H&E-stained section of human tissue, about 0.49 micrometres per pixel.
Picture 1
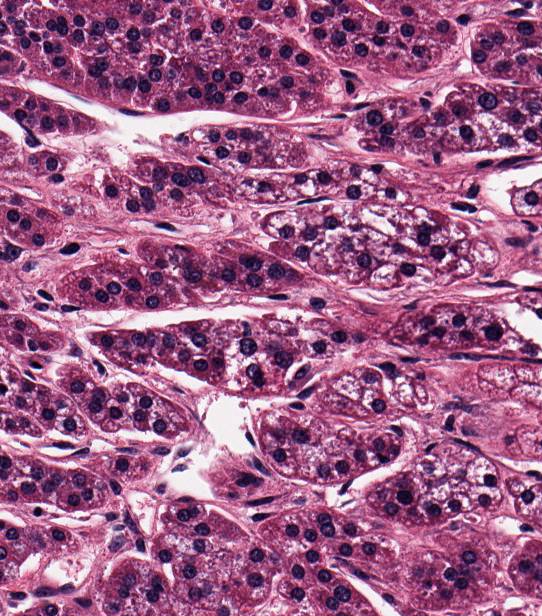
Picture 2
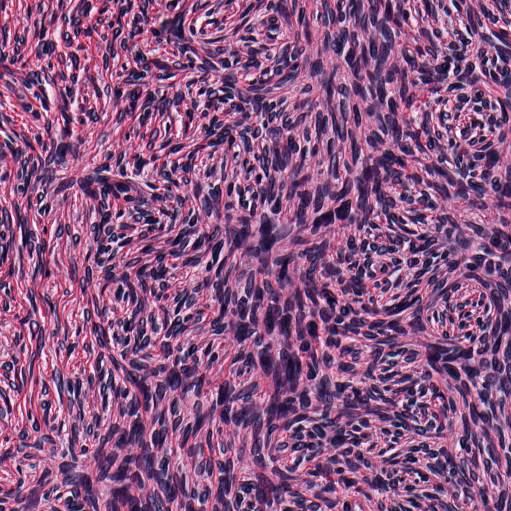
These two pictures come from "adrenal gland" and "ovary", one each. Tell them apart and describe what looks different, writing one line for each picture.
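Picture 1 – adrenal gland. Most cells have a single round, dark nucleus sitting near the centre of the cell.
Picture 2 – ovary. Most nuclei are elongated and darkly stained.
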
